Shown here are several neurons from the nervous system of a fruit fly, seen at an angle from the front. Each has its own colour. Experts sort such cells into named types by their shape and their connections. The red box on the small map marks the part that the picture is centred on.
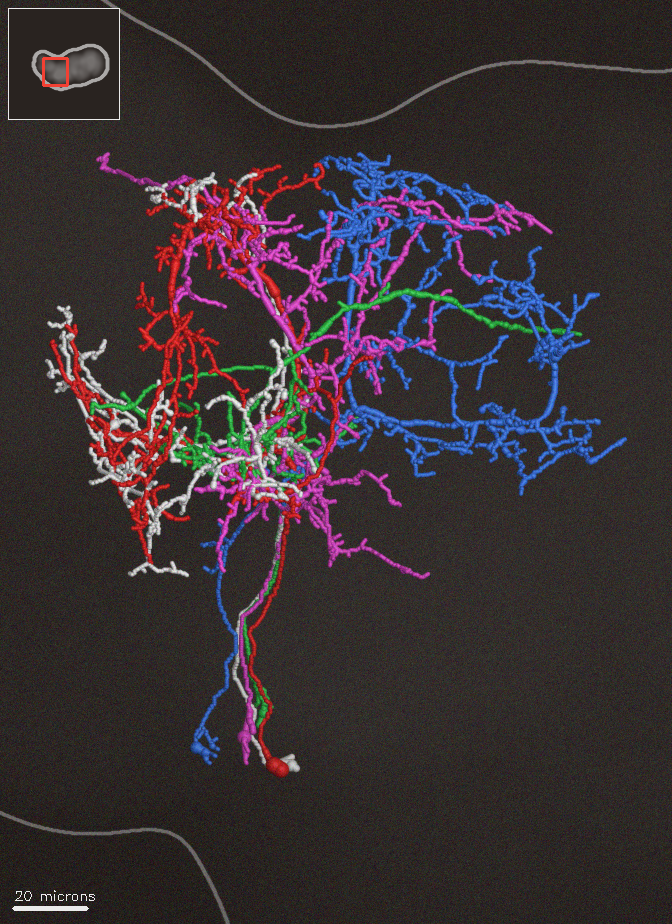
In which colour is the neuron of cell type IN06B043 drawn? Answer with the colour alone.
magenta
